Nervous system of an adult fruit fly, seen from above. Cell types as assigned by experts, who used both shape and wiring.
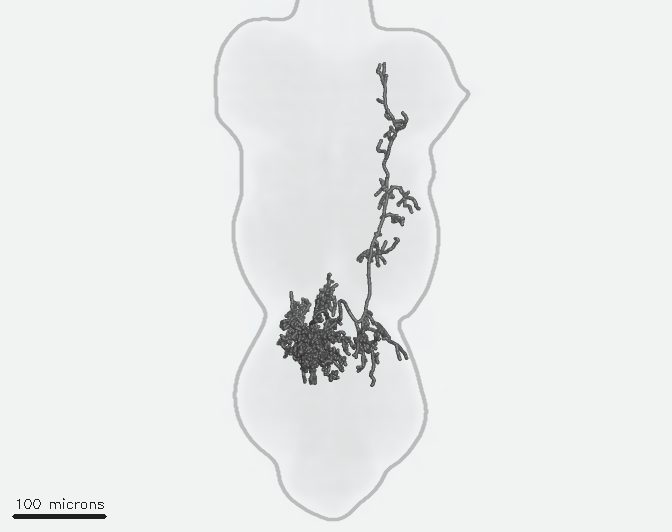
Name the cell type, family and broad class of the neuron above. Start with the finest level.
IN18B009; hemilineage 18B; nerve-cord intrinsic neuron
